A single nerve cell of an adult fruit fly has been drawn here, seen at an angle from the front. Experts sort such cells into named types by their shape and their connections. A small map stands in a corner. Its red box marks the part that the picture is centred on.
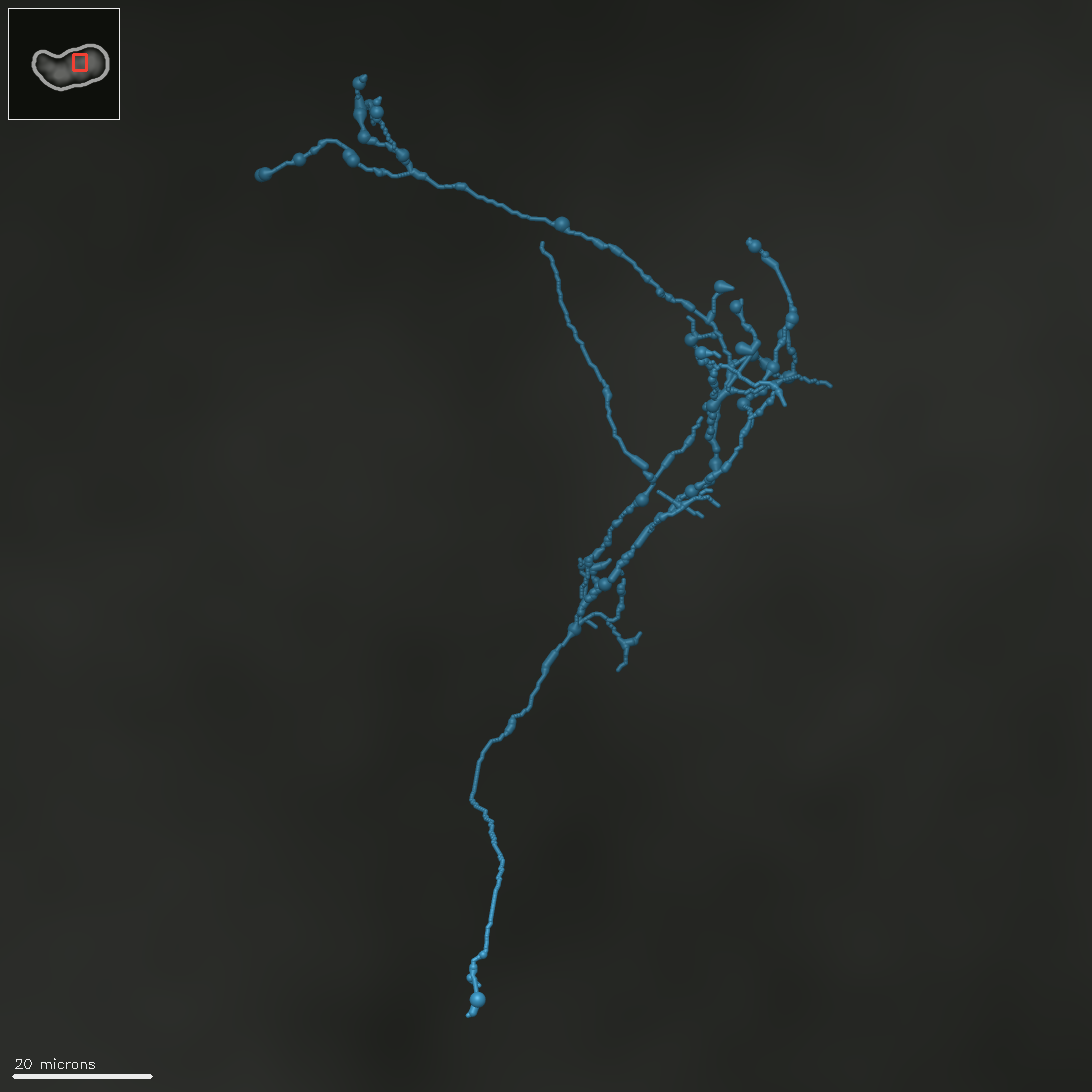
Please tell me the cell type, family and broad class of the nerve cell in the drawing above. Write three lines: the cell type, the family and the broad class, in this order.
CRE055
hemilineage EBa1
central-brain intrinsic neuron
